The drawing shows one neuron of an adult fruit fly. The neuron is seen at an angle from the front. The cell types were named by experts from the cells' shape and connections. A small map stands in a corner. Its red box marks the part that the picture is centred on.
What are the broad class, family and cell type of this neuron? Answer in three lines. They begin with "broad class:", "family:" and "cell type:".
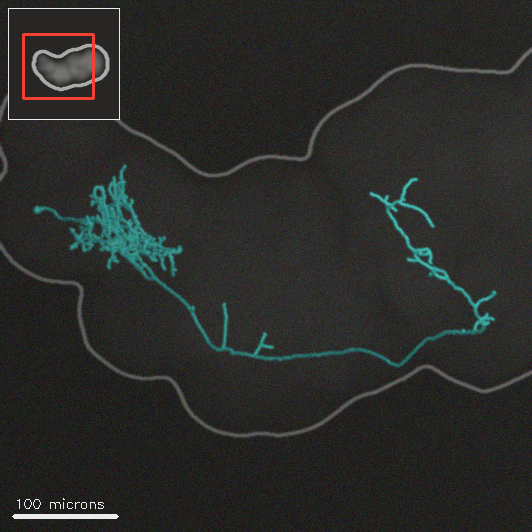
broad class: ascending neuron
family: hemilineage 05B
cell type: AN05B062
